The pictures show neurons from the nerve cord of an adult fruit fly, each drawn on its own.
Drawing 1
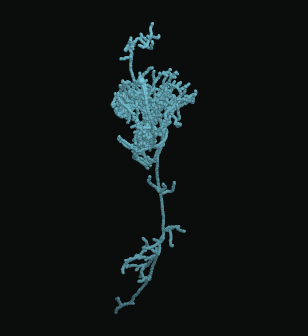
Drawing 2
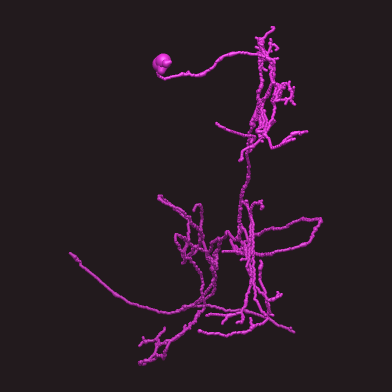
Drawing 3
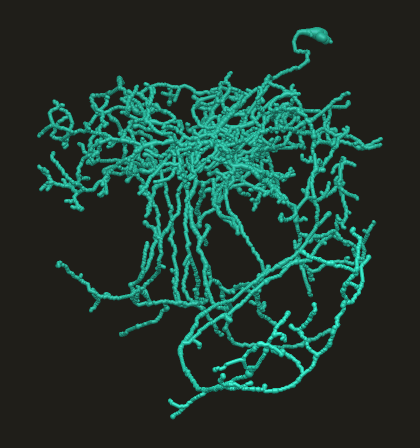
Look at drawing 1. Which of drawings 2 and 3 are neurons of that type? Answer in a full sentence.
Drawing 3 is of the same cell type.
